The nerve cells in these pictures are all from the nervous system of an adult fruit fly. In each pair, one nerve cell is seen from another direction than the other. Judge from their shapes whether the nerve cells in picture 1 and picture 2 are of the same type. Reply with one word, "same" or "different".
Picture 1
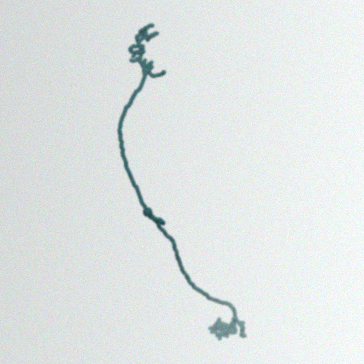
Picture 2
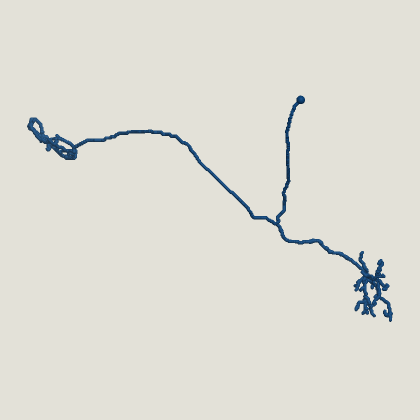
different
